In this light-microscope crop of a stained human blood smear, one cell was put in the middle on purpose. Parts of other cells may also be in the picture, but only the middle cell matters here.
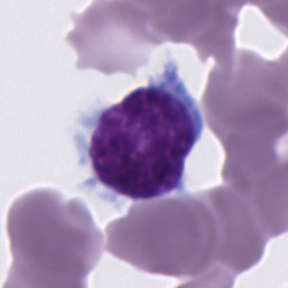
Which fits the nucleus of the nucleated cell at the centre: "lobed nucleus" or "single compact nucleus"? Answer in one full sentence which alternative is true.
The nucleus of this cell is one compact round, oval or kidney-shaped mass.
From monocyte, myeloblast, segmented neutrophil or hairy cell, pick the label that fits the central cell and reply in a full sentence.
The cell under consideration, at the middle of the crop, is a hairy cell.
